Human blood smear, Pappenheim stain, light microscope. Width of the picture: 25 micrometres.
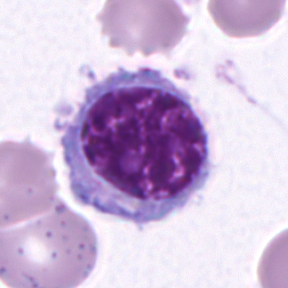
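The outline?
Roughly round, its margin ragged rather than smooth.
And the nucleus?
Round to slightly oval, without indentation or lobes, set off-centre toward the upper right.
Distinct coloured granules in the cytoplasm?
None I can see.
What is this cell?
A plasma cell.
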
